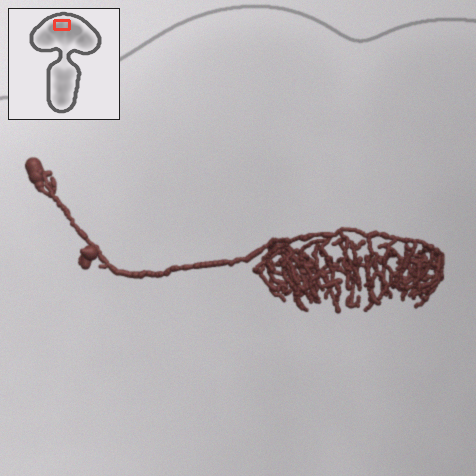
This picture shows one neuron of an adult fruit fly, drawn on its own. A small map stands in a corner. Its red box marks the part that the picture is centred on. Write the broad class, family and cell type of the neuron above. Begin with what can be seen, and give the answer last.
It lies in the brain. Dozens of branch ends can be seen. This is a central-brain intrinsic neuron. Its family is hemilineage EBa1. It is of cell type ER4m.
